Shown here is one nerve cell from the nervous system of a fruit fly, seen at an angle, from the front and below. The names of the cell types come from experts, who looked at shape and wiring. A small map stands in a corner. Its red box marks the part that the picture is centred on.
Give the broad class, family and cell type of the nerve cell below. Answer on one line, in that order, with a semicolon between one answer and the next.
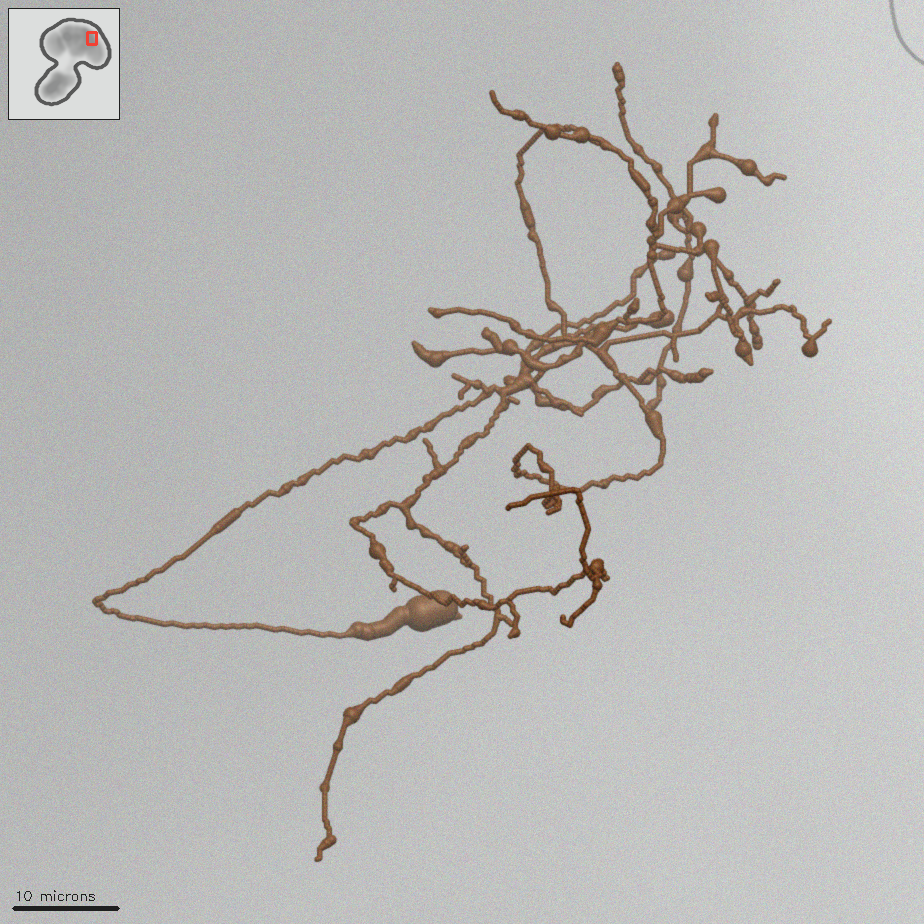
central-brain intrinsic neuron; hemilineage LHp1; CB2064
